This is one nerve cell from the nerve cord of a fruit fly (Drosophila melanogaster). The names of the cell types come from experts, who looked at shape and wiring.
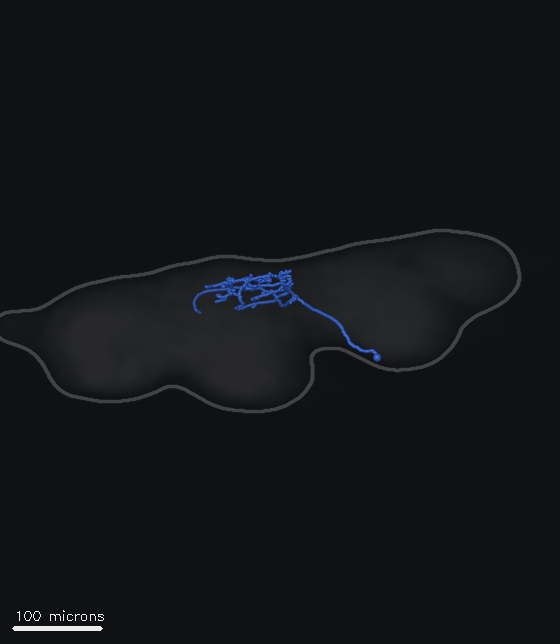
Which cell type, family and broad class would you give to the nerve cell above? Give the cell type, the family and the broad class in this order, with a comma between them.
IN07B099, hemilineage 07B, nerve-cord intrinsic neuron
